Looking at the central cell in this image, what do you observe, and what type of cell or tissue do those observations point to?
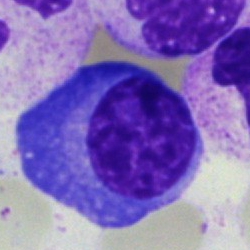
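Coarse chromatin forms dark clumps separated by paler strands, and no distinct nucleolus is visible in the nucleus. A paler zone of cytoplasm lies against the left side of the nucleus. The cytoplasm lacks the pink-purple granules present in the neighbouring cells. Here the cell is a plasma cell.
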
